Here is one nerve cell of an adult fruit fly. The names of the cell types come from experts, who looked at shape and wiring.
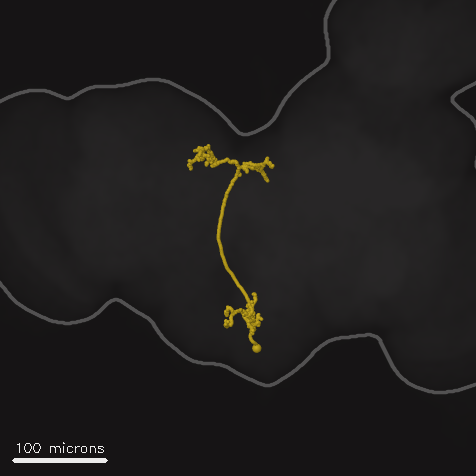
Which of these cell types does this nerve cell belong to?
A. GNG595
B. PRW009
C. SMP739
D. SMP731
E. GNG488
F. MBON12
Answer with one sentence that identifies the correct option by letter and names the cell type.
The nerve cell takes the cell type SMP731, listed as option D.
